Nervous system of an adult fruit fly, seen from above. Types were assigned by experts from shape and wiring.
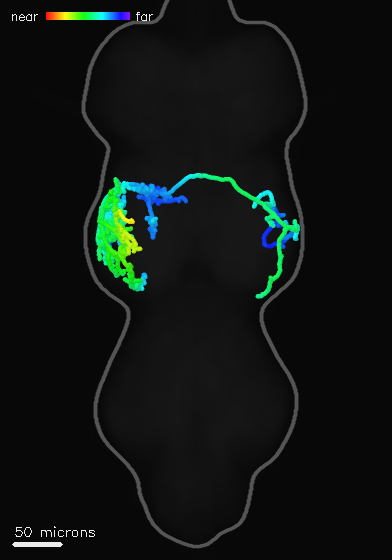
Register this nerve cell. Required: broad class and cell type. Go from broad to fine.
nerve-cord intrinsic neuron; INXXX083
